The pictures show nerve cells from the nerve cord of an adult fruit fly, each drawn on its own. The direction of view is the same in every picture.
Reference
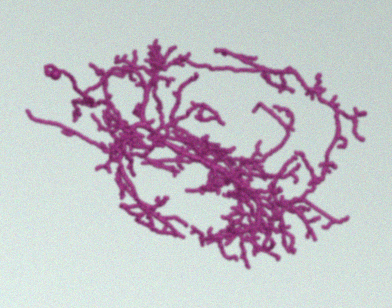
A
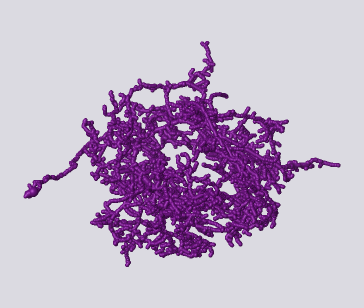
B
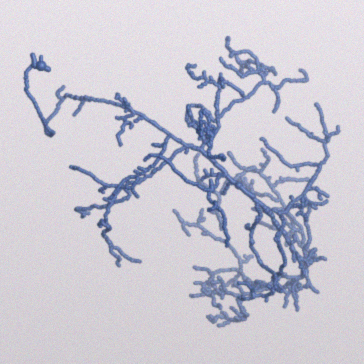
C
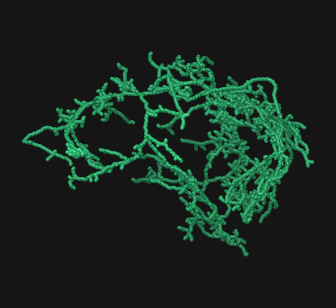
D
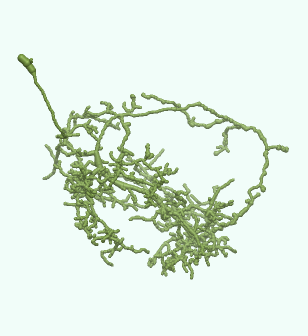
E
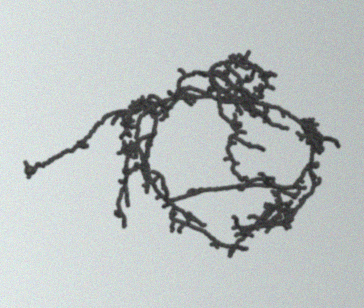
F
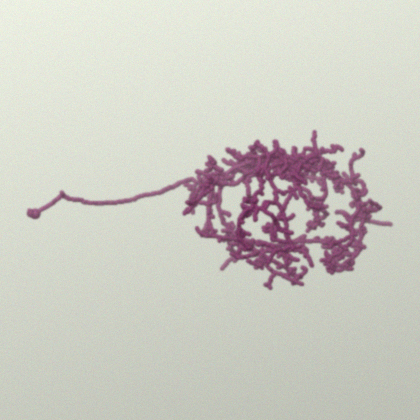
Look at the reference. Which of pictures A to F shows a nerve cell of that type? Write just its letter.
D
